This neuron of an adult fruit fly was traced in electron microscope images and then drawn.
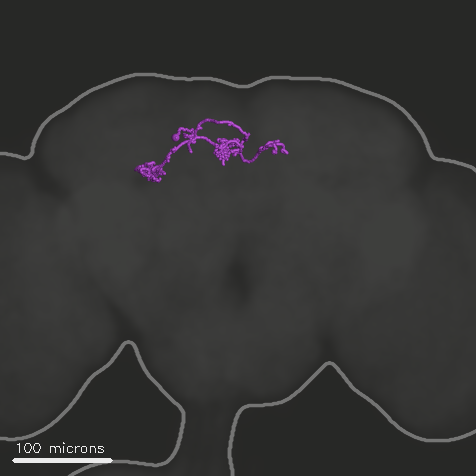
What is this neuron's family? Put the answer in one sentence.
The family is class DAN.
